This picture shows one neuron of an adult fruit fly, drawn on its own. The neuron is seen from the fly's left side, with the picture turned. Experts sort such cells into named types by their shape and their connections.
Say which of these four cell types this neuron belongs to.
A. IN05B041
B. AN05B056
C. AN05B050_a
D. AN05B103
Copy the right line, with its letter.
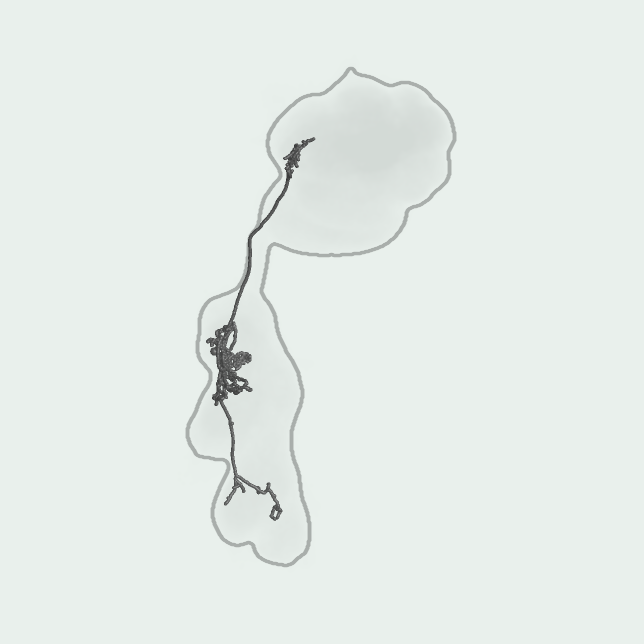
B. AN05B056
